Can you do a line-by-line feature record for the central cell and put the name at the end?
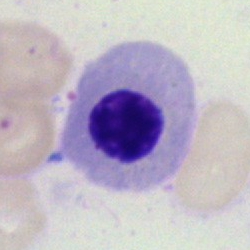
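Outline: smooth, roughly round to oval
Nucleus position: near the middle, with cytoplasm on all sides
Cytoplasm amount: abundant, a wide rim around the nucleus
Granules: none visible in the cytoplasm
Name: erythroblast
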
